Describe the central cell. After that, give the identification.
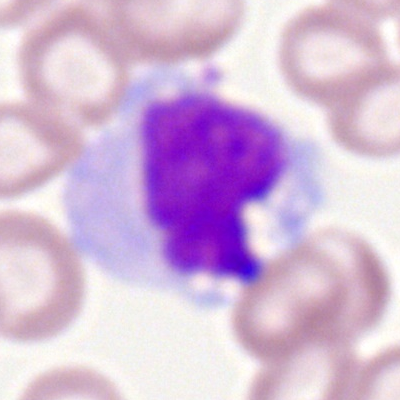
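An irregular nucleus, notched at the lower right, lies toward the cell's right, leaving most cytoplasm on the left. Chromatin stains deep purple, mottled and uneven. A few small clear spaces lie in the cytoplasm beside the nucleus's lower right. This is a monocyte.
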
